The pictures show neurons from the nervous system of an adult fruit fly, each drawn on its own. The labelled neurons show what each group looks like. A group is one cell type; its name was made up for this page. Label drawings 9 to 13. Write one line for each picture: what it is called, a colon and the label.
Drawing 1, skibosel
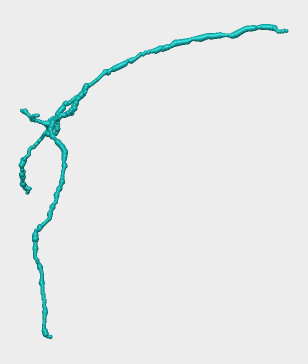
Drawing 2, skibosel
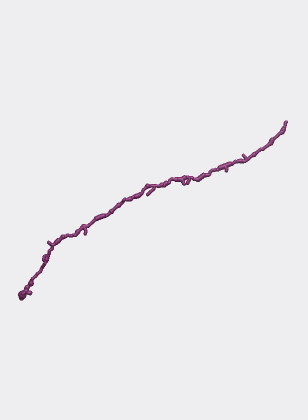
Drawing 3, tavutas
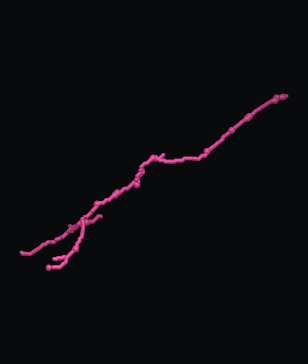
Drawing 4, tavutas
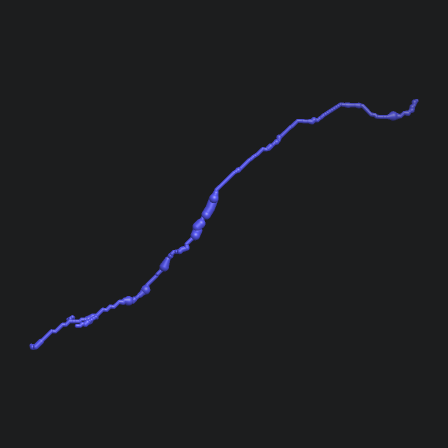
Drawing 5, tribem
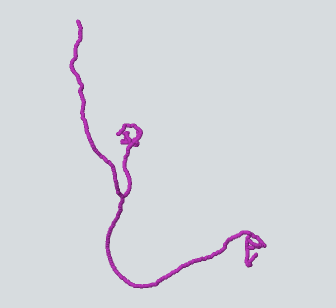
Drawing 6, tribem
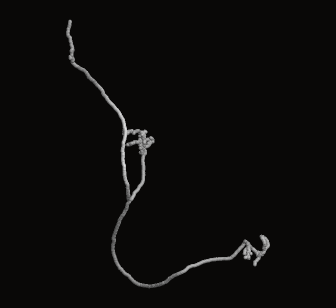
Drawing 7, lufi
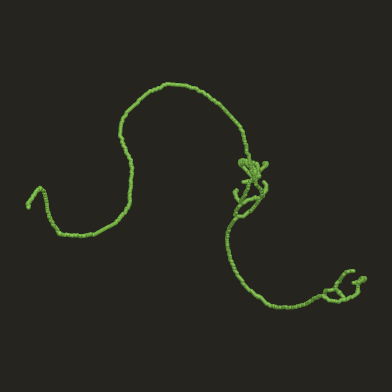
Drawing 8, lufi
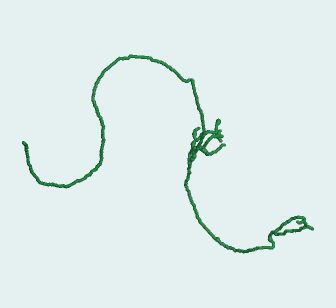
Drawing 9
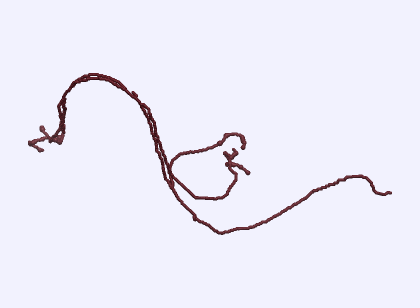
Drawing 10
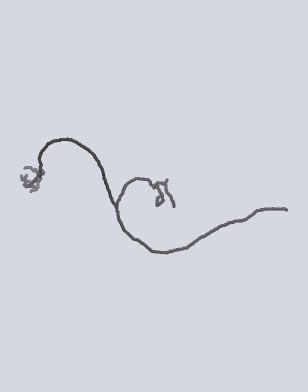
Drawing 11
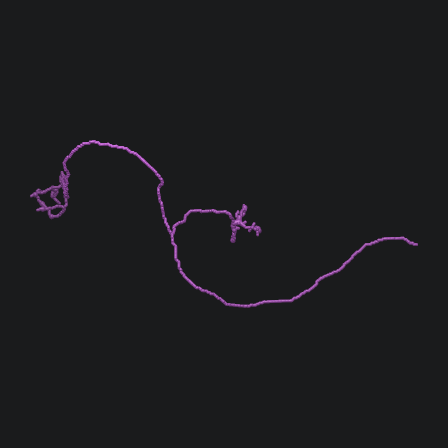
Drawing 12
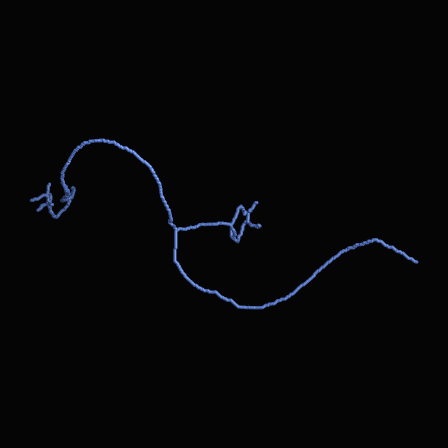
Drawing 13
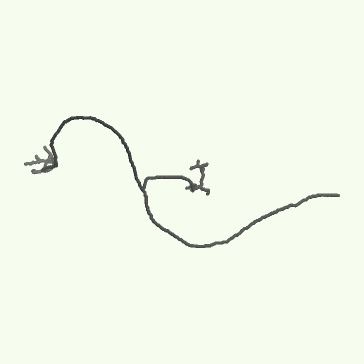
9: tribem
10: tribem
11: tribem
12: tribem
13: tribem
